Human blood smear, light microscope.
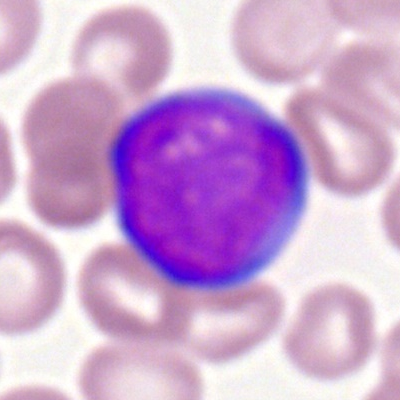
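Myeloblast at the centre of a stained blood smear. Nucleus first: it fills nearly all of the cell. Cytoplasm next: only a thin, deep blue rim around the nucleus. Chromatin last: purple, mottled with scattered paler patches.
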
